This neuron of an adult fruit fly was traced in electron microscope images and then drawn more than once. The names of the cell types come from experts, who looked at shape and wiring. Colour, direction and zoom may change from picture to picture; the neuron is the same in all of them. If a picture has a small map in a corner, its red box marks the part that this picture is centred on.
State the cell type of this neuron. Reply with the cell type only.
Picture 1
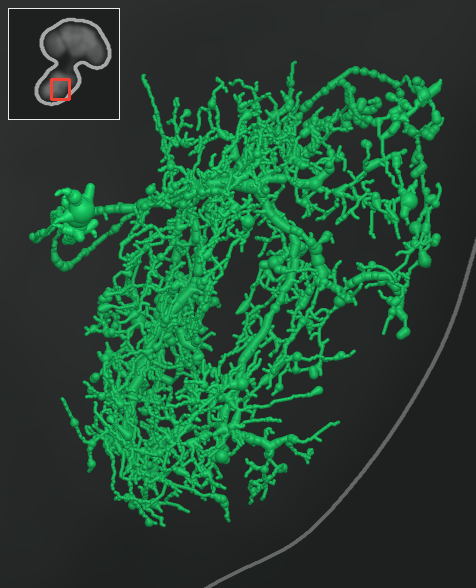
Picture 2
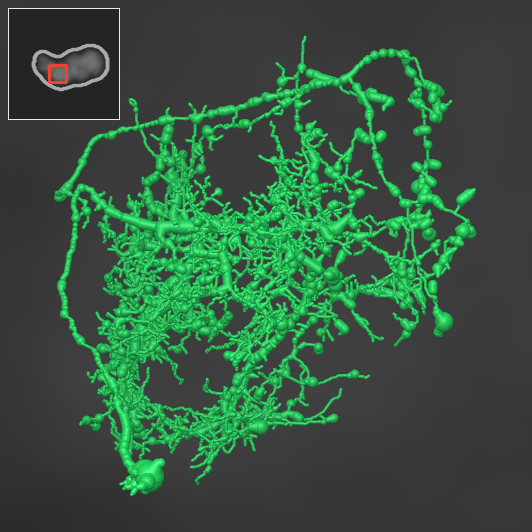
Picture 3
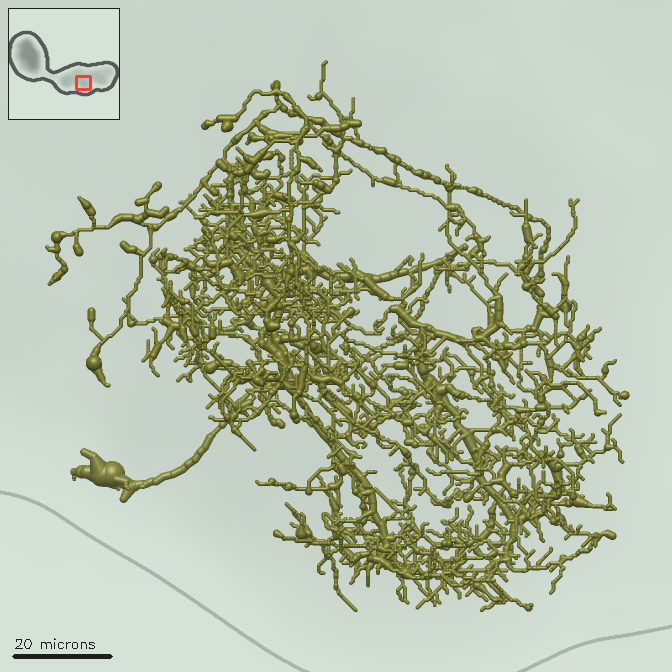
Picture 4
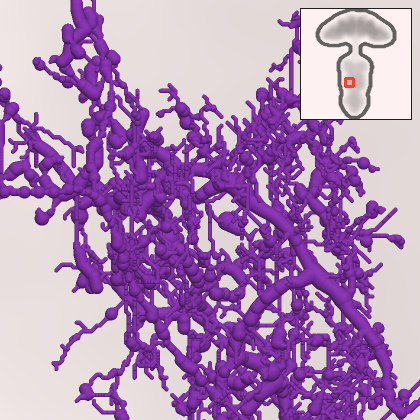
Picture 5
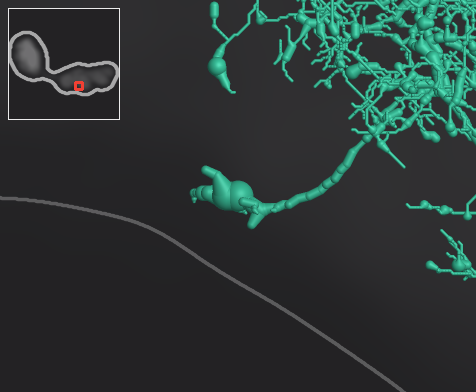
IN26X001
